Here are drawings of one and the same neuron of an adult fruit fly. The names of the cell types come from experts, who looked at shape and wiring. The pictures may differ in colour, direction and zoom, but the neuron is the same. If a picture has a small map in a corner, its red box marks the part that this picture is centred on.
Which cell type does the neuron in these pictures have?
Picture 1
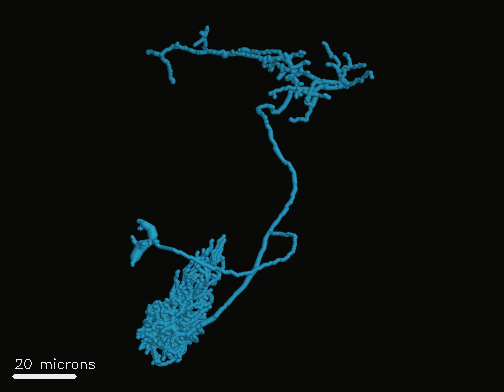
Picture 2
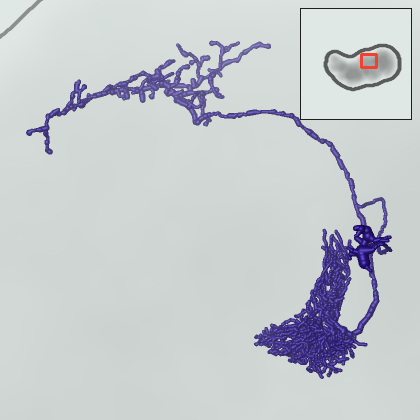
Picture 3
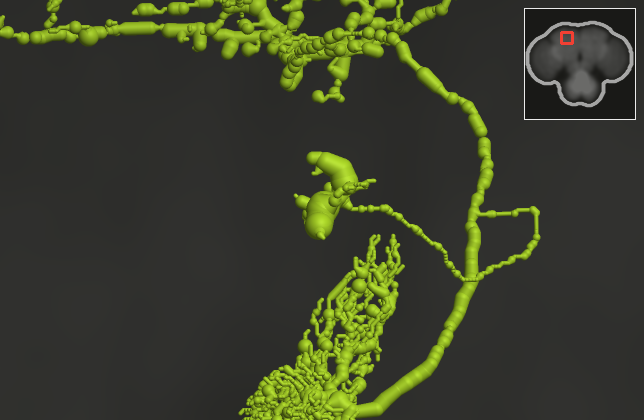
MBON07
